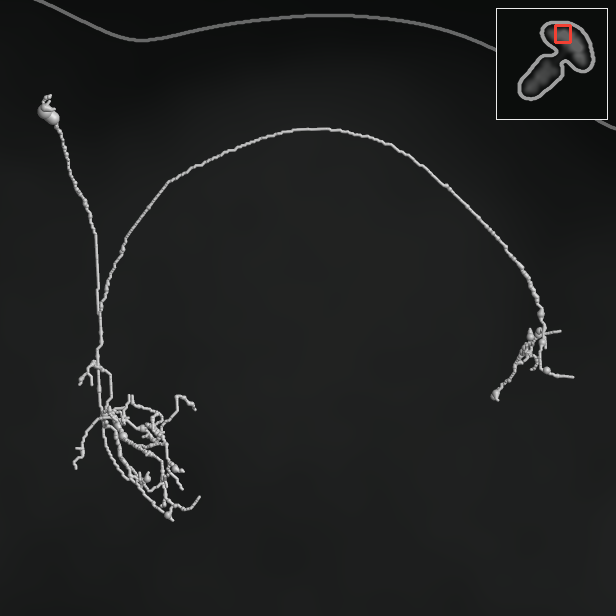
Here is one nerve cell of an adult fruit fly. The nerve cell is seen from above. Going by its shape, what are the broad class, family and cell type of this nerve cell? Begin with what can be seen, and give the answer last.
It lies in the brain. The picture shows dozens of branch ends. This is a central-brain intrinsic neuron. Its family is hemilineage SLPa&l1_lateral. Its cell type is PLP043.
